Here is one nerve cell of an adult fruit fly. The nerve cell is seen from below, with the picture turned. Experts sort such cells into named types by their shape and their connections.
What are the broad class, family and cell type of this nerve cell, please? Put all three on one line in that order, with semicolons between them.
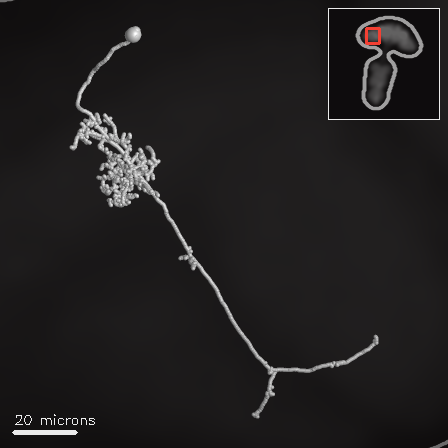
optic-lobe intrinsic neuron; TmY; TmY3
